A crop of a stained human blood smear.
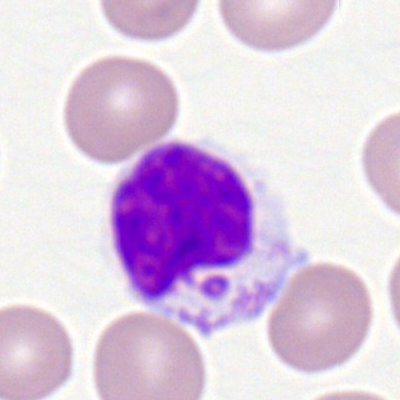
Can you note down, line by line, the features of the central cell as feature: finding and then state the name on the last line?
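Nucleus: fills most of the cell
Cytoplasm: mainly on the lower right side
Nuclear shape: one irregular mass with a folded edge, not split into lobes
Nucleoli: none seen
Cell edge: slightly ragged at the lower right
Name: lymphocyte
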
